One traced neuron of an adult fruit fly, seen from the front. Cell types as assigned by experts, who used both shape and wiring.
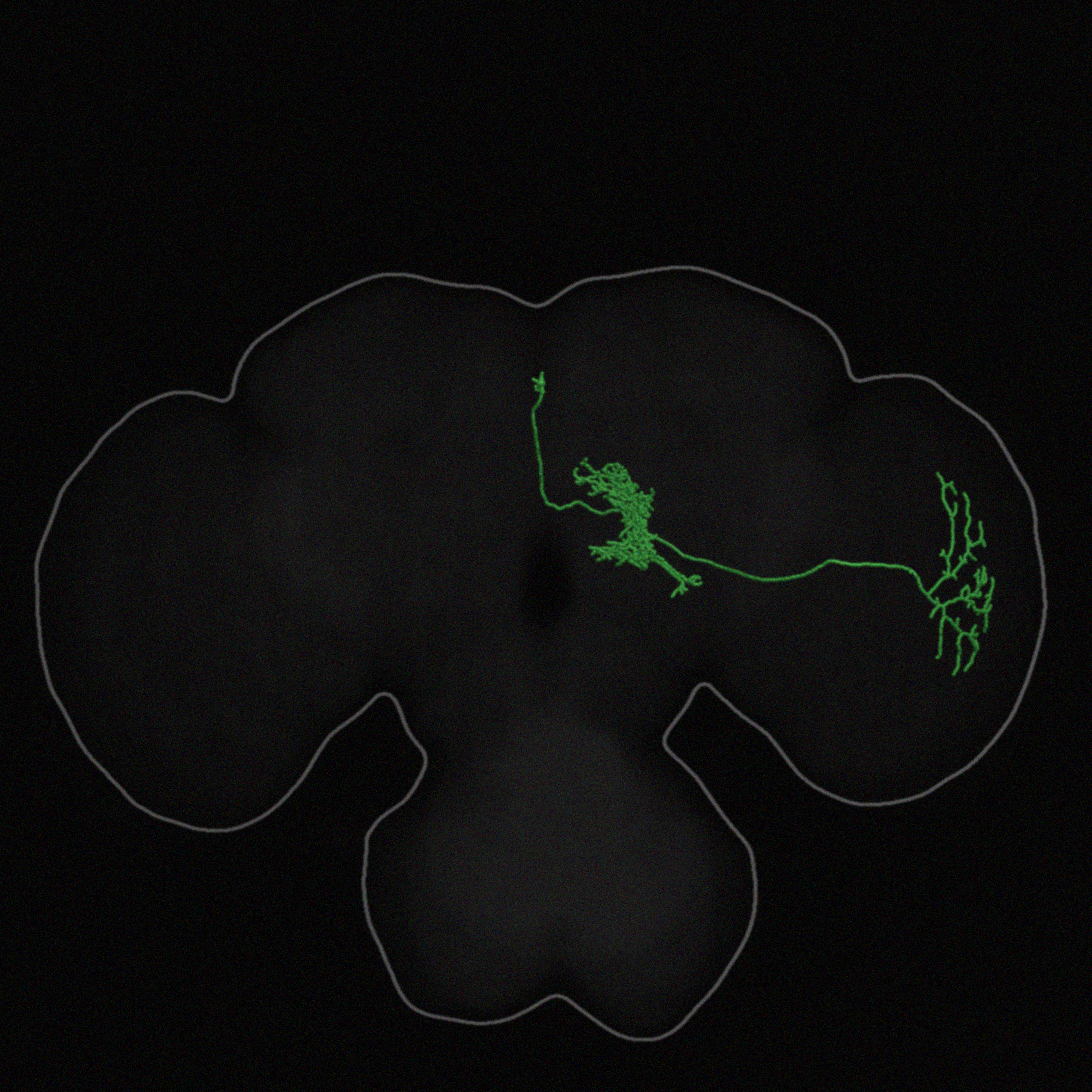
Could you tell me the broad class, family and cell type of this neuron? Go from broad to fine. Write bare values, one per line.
visual centrifugal neuron
hemilineage DM1_posterior
MeVC7b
